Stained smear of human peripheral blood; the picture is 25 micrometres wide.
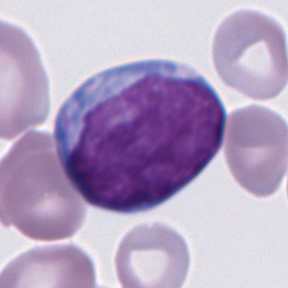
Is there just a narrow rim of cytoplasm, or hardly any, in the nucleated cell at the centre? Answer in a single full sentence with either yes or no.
Yes, there is only scant cytoplasm in this cell.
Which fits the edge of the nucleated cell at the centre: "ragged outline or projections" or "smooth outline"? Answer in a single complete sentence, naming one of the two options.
In outline, this cell is smooth rather than rough.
